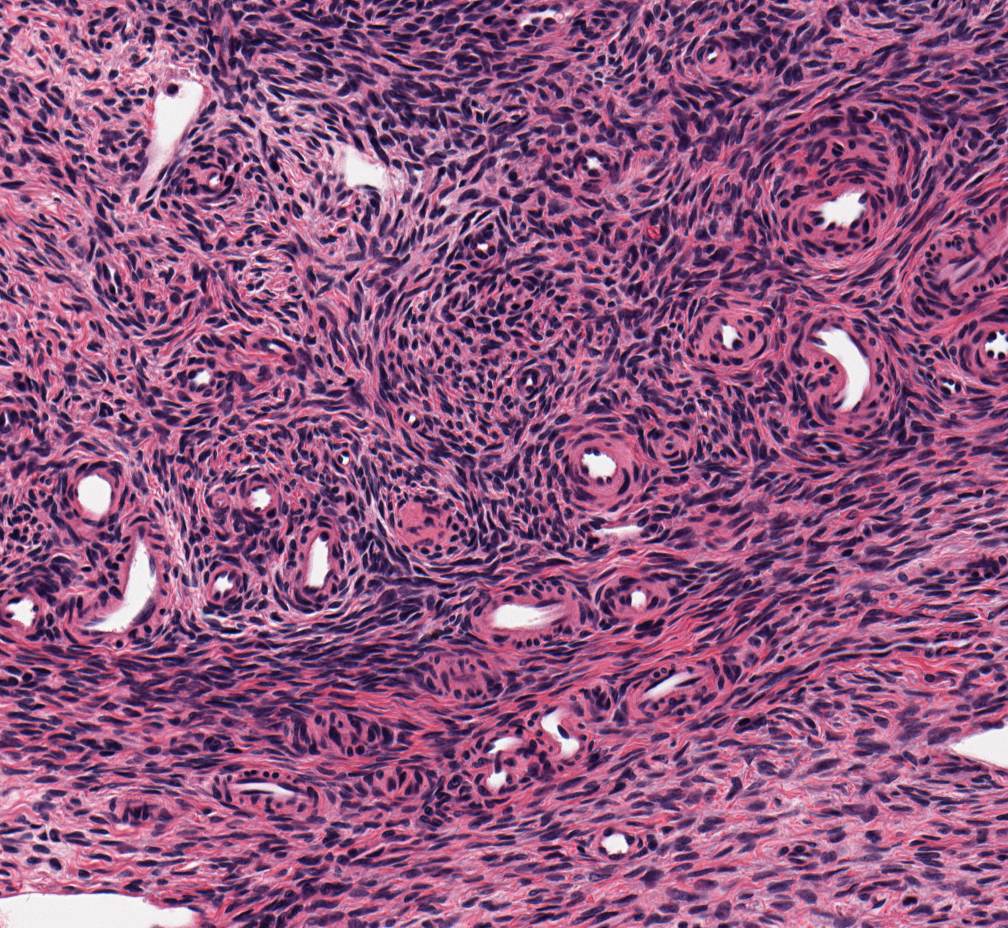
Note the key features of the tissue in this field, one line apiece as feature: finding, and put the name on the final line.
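Cells: densely packed spindle cells filling the whole field
Compartments: none; no break into lobules
Nuclei: dark, oval to elongated
Cytoplasm: scant, poorly defined, pink
Upper right: concentric whorls around small vessels
Lower third: roughly horizontal bundles
Name: ovary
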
